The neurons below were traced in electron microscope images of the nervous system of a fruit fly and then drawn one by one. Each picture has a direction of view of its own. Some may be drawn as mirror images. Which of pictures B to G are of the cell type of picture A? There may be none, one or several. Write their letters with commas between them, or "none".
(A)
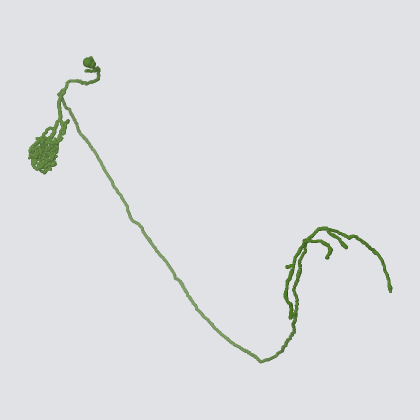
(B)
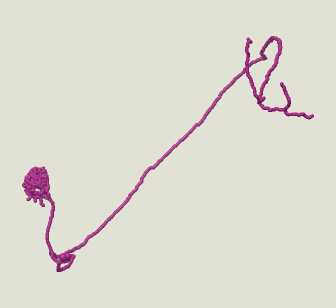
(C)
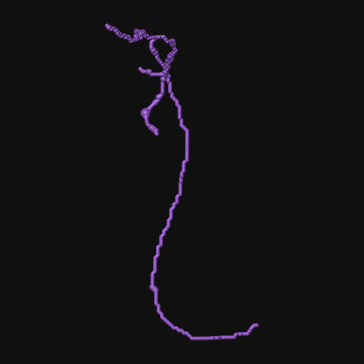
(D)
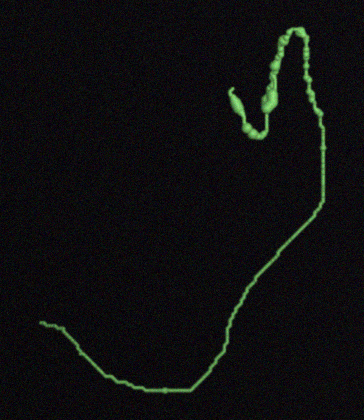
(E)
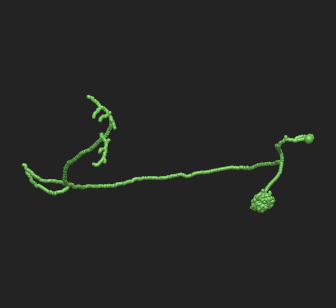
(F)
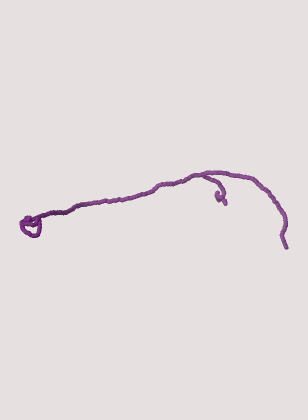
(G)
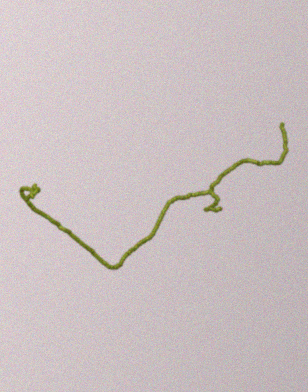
B, E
